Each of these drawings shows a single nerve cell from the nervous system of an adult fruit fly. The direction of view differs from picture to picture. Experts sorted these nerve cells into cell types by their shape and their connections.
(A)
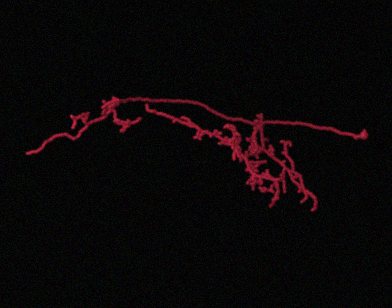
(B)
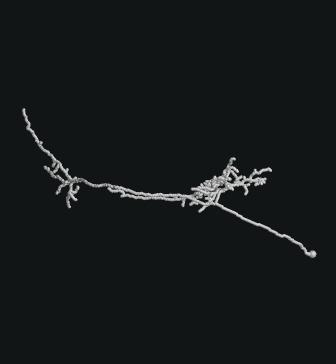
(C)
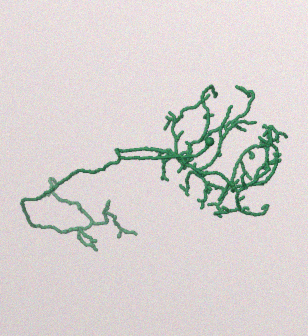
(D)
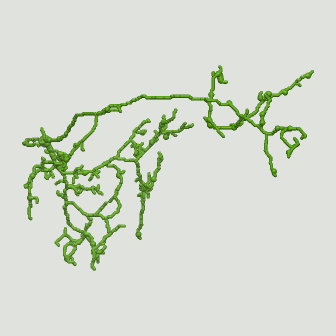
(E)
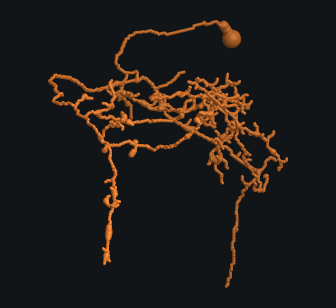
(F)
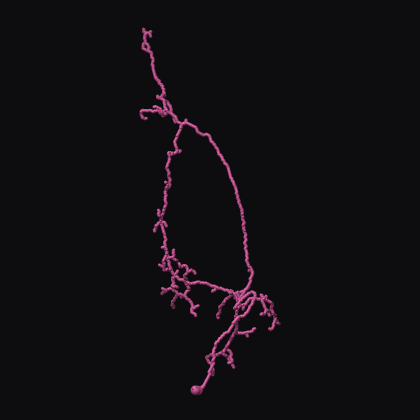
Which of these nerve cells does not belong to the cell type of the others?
C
